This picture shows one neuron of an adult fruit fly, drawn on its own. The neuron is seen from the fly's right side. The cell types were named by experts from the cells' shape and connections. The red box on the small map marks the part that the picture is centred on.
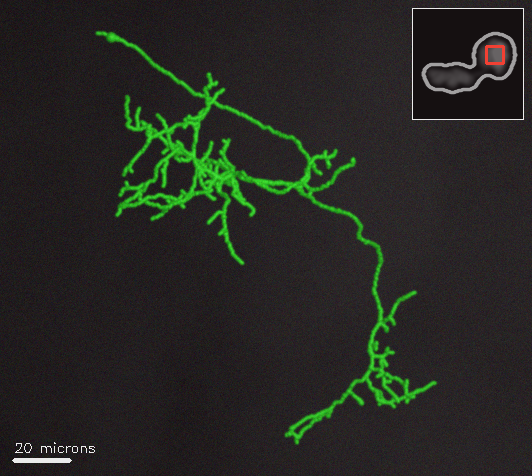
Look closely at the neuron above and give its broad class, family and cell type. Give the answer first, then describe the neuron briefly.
It is a central-brain intrinsic neuron. Its family is hemilineage VLPp2. It is of cell type CB4101. Its cell body lies at the upper left of the picture. By the scale bar it is about 150 microns tall in this view. The picture shows dozens of branch ends.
